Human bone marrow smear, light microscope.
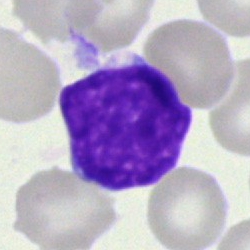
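Blast, centre of a stained human bone marrow smear. Almost the whole cell seems taken up by a deep blue-violet nucleus. Its chromatin looks dense and clumped, small paler patches scattered through it. Cytoplasm is scant, at most a very thin rim at the edge.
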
